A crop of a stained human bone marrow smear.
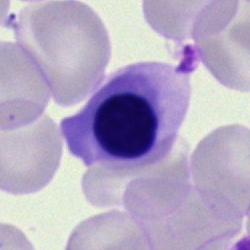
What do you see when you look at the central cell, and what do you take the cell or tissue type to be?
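Dense, very dark chromatin fills the nucleus throughout. The nucleus sits toward the lower edge of the cell, so more cytoplasm lies above it. That cytoplasm is lilac-purple, darker than the surrounding red cells, and shows no granules. This cell is an erythroblast.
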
